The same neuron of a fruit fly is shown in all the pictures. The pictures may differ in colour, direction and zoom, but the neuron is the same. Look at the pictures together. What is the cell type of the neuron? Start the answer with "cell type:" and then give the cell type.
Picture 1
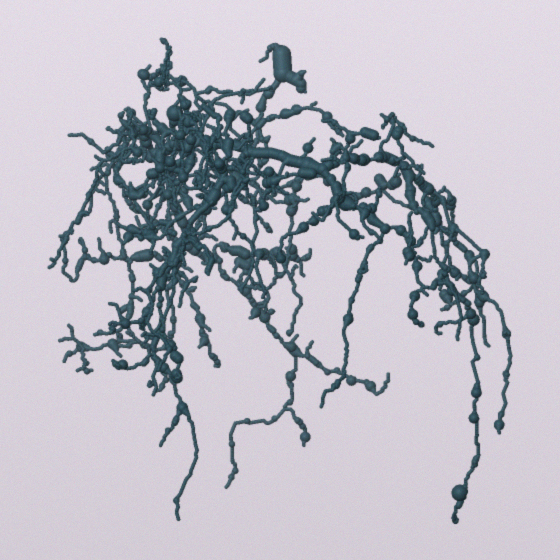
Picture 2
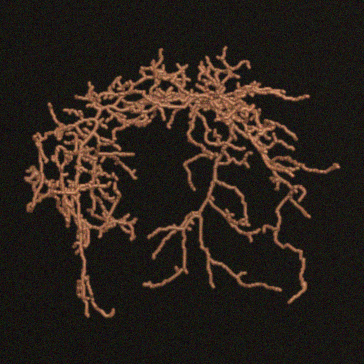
cell type: IN03B042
